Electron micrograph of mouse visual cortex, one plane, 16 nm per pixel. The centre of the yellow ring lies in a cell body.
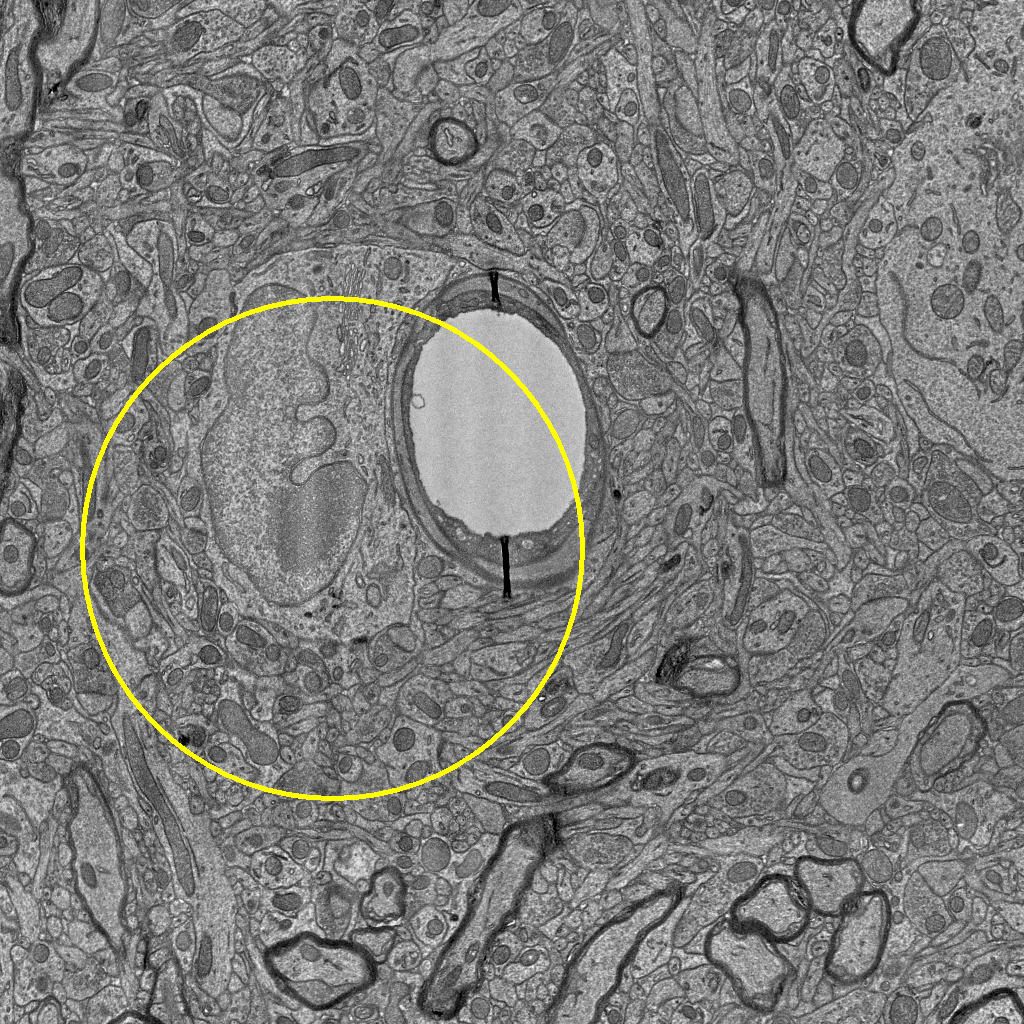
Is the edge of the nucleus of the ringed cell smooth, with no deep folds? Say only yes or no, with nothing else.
No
